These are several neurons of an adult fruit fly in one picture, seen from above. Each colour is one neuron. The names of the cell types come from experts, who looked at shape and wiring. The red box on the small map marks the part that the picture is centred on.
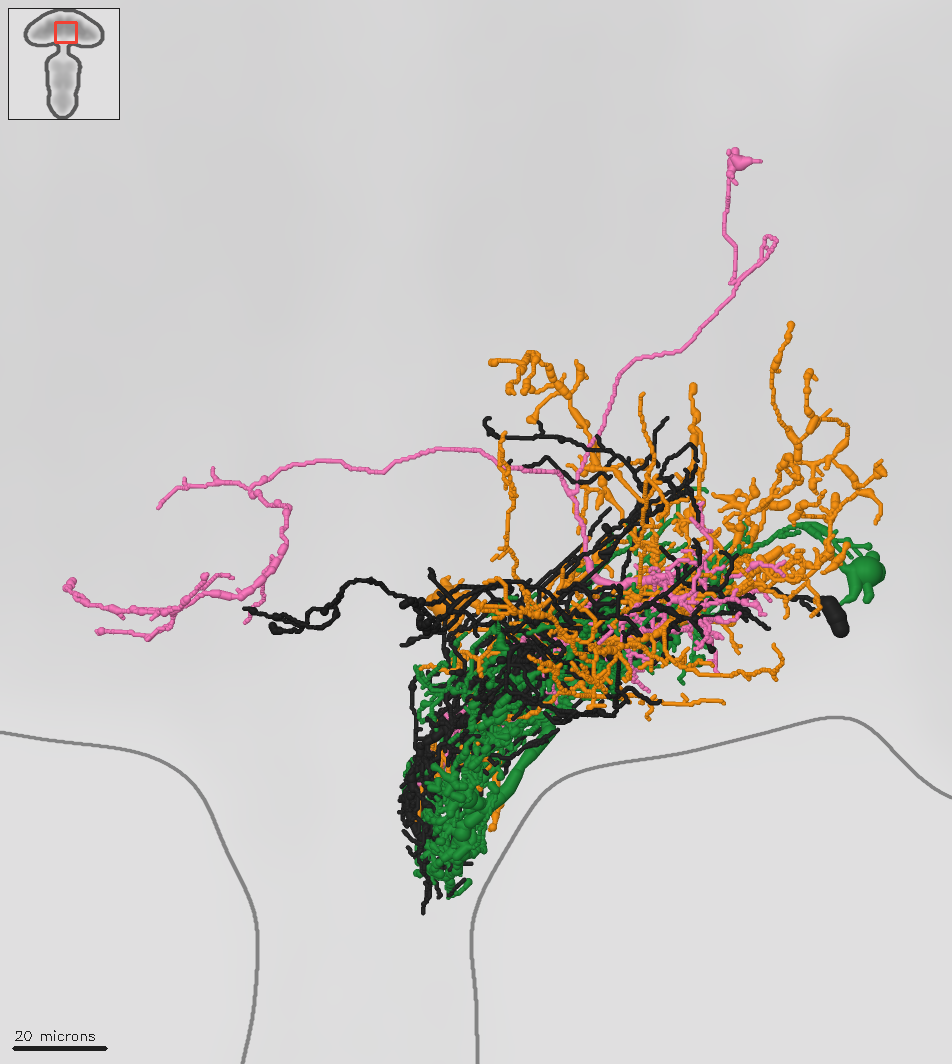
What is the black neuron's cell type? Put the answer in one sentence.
The cell type is GNG547.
